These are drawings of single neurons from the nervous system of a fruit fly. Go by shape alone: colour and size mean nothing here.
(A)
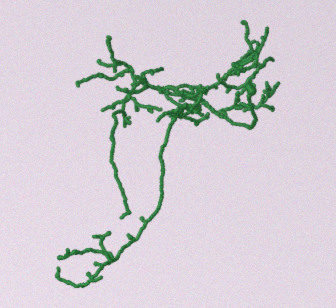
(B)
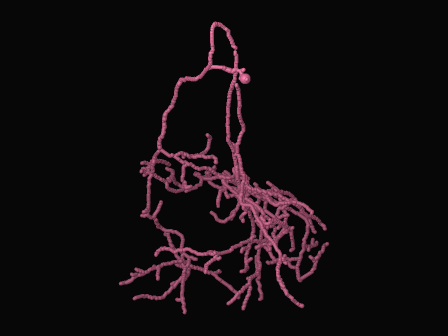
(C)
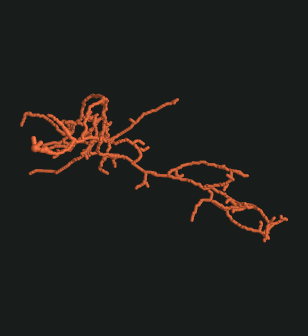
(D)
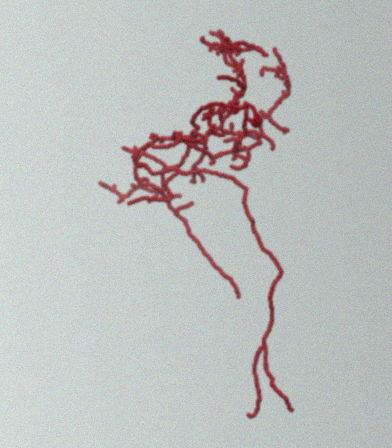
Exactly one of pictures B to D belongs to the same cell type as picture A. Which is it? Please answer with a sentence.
Picture D shows a neuron of the same cell type.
